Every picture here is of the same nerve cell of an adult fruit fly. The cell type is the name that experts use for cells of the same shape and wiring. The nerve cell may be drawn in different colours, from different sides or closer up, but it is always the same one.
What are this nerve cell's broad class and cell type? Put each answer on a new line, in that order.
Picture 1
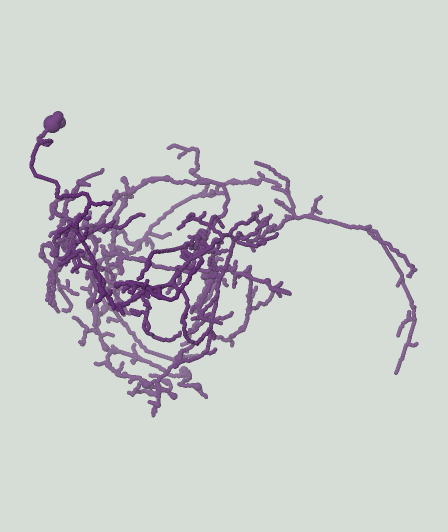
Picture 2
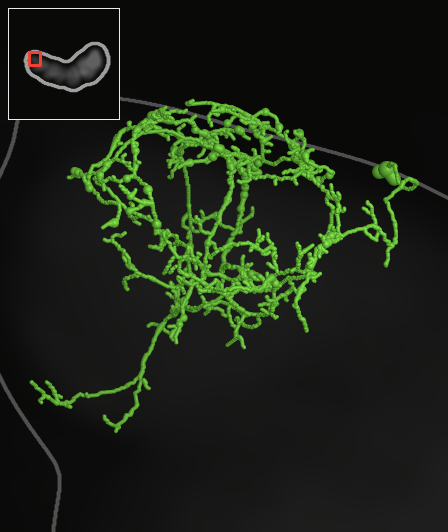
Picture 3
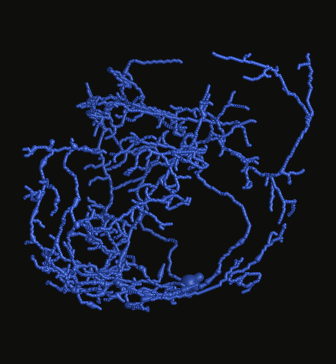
nerve-cord intrinsic neuron
INXXX474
